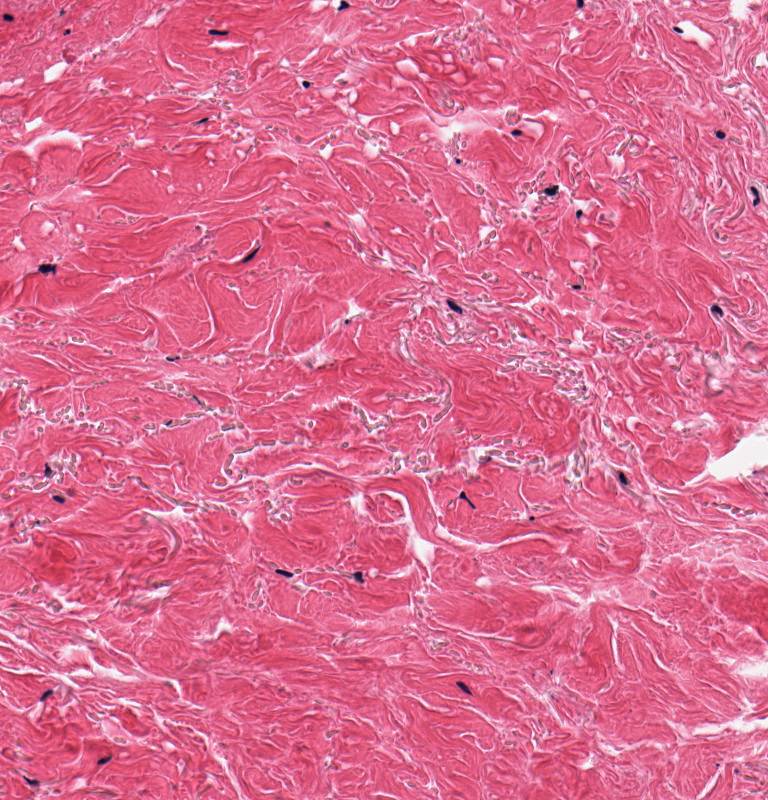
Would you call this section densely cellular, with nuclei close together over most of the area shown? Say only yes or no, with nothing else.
No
